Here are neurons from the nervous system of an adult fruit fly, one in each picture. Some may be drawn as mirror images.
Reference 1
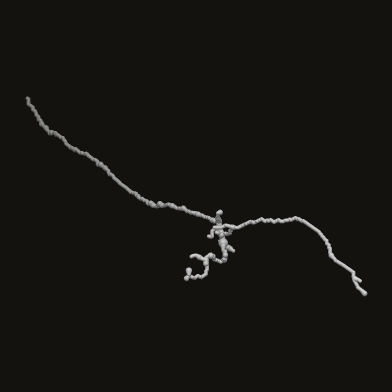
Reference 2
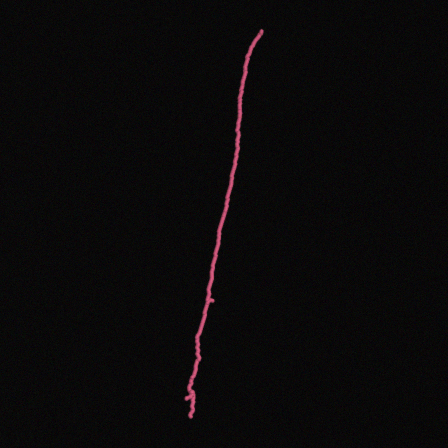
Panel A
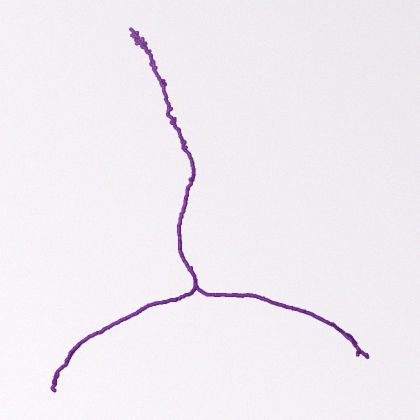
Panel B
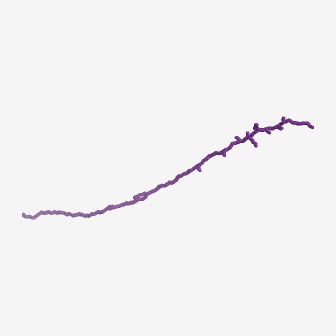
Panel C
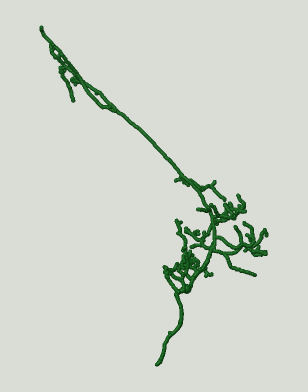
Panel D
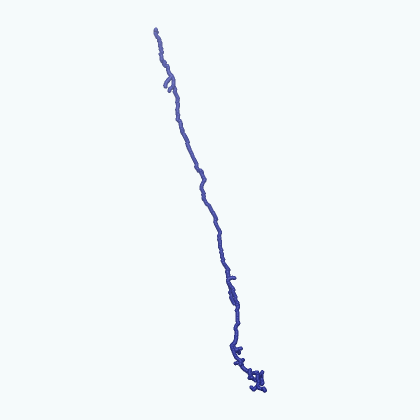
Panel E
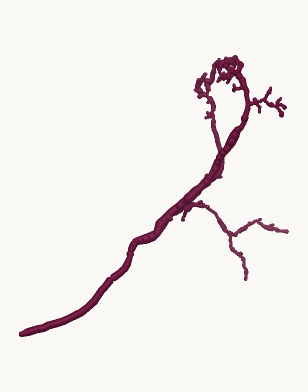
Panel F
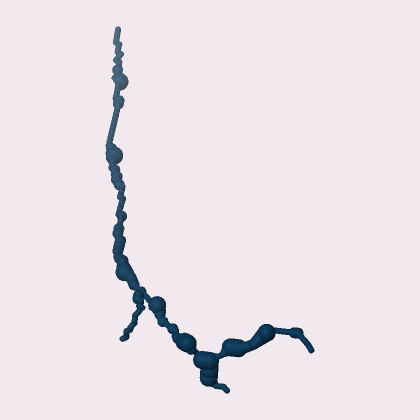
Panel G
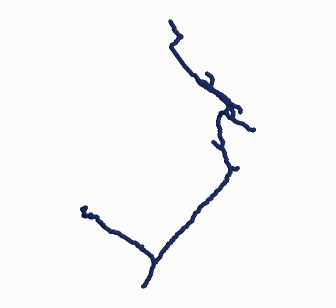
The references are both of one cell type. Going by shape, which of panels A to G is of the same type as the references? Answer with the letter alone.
F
